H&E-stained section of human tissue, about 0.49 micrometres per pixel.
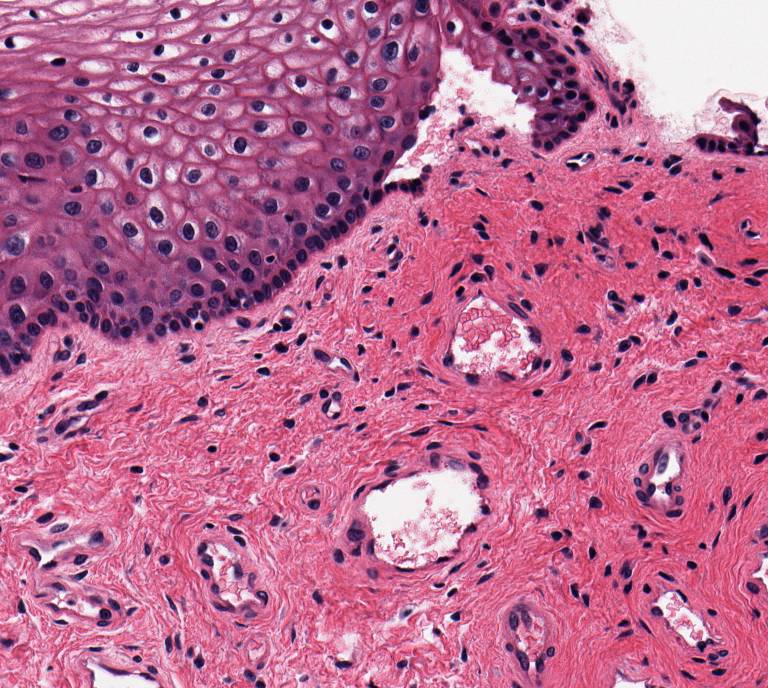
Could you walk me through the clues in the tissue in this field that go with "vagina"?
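First, the epithelium: stratified squamous epithelium occupies the upper left part of the field, and stroma fills the rest.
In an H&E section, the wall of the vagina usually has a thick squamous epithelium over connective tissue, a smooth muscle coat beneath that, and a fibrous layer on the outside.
The squamous epithelium lying over stroma here goes with that lining of the vagina. Next, the cells: the basal layer is a crowded row of small, dark-staining nuclei along the junction with the stroma, and toward the upper left the cells become larger, with more abundant pale cytoplasm and distinct cell borders. Last, the junction between epithelium and stroma runs as a gentle curve without deep rete pegs.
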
